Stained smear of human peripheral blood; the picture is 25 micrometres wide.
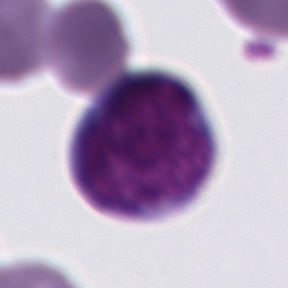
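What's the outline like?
Smooth, with nothing projecting from the surface.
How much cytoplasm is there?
Just a very thin rim around the nucleus: the cell is about 13 micrometres across, and the round nucleus about 12.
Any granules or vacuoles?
Neither, since no distinct granules and no vacuoles are seen.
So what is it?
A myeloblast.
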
